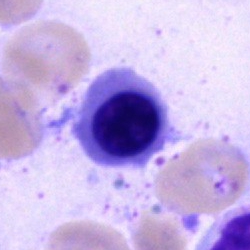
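Erythroblast, the central cell. Its outline looks roughly round to me. Looking into the nucleus, I can make out no nucleoli. A moderate rim of medium-blue cytoplasm surrounds it, widest on the upper left side, I notice. I see no granules anywhere in that cytoplasm.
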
